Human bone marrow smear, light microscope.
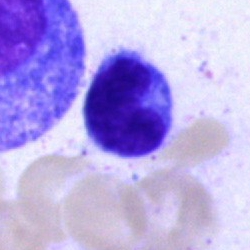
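Lymphocyte: outline smooth, round to slightly oval. Nucleus fills nearly entire cell; chromatin dense, dark purple. Cytoplasm a scant deep-blue rim, best seen on right.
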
